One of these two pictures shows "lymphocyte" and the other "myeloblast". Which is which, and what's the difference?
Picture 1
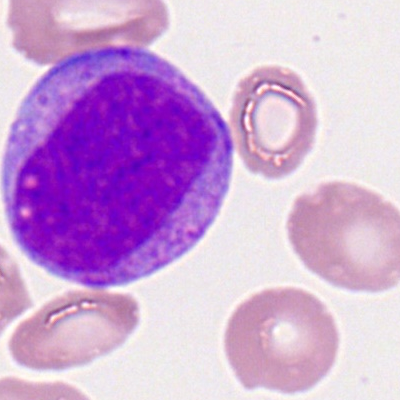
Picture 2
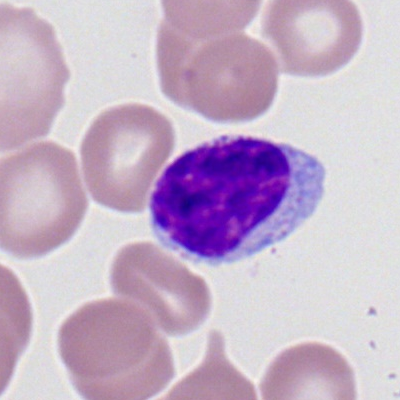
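Picture 1 shows a myeloblast, and picture 2 shows a lymphocyte. In picture 1 the chromatin is finely dispersed and evenly purple, with no coarse dark clumps, whereas in picture 2 it is dark purple and coarsely clumped.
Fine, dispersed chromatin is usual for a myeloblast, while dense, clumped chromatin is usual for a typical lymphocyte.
The cytoplasm of the myeloblast is pale blue to lilac and turns bluer toward the cell edge; that of the lymphocyte is pale blue and forms a narrow crescent, widest on the right side. The nucleus of the lymphocyte fills most of the cell and lies toward its left side, while the nucleus of the myeloblast is neither lobed nor indented. The myeloblast also has a smooth, roughly round outline without surface projections.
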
